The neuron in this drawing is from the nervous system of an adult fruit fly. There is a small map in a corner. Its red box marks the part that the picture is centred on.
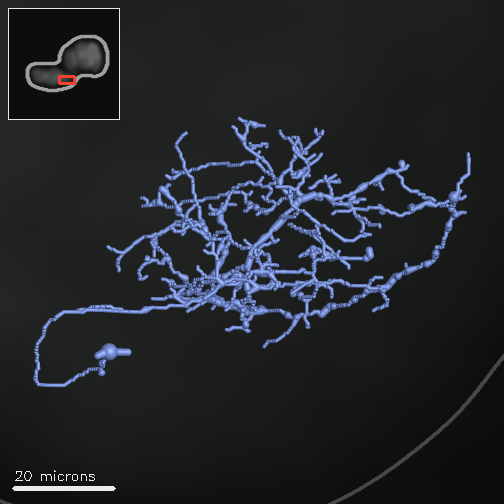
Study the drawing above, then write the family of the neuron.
hemilineage 14A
